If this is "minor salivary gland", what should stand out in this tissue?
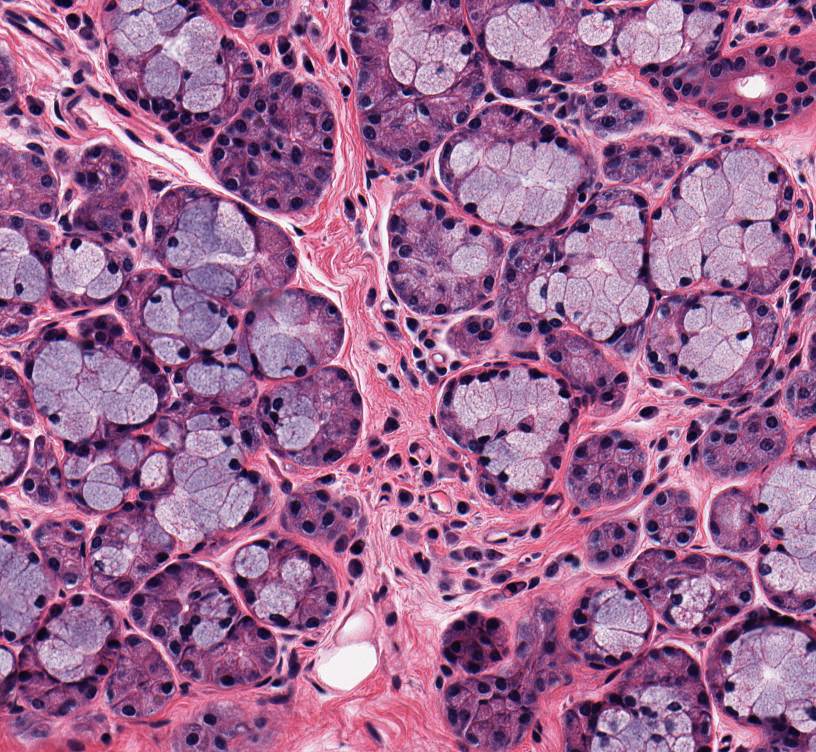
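This is minor salivary gland. Many acini have pale, foamy, grey-blue cytoplasm with nuclei flattened against the base.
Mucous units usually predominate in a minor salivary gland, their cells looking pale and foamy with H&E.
So these acini fit the mucous type. In several places, darker serous cells cap the edges of pale mucous acini as crescents.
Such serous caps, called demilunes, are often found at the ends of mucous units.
Near the top right corner, a small duct with an open round lumen is lined by cells with pink cytoplasm.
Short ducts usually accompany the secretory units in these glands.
Thin pink collagen strands with scattered small dark nuclei surround each acinus.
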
